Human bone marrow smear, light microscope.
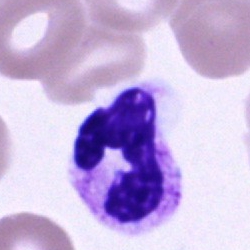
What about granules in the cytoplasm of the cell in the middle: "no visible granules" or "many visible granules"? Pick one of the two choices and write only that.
Many visible granules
